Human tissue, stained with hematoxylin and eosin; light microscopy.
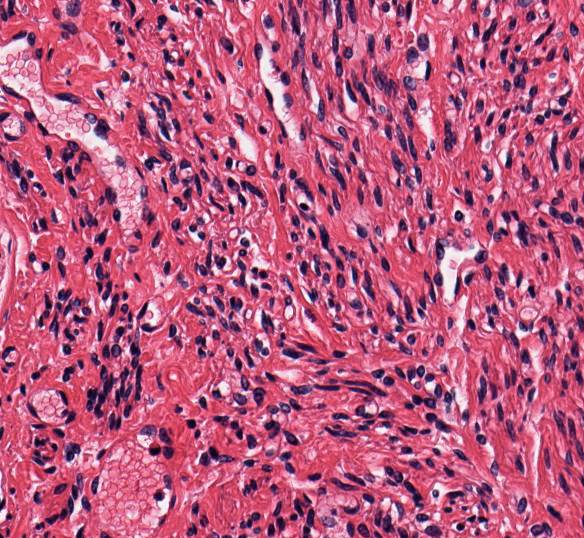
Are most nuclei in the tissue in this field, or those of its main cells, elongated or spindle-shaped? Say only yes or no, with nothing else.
Yes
